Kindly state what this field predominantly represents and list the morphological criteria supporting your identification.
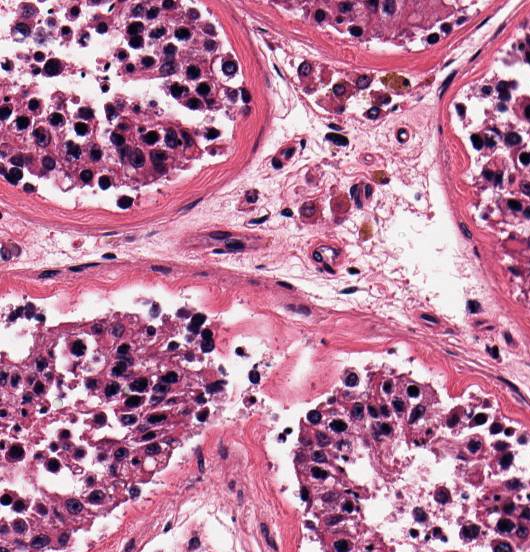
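What you see here is mostly seminiferous tubule. See how rounded tubules, cut across, fill the corners and edges, with loose, pale stroma running between them through the centre.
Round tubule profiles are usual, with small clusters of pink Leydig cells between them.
In the central stroma, polygonal cells with pink cytoplasm and round nuclei lie singly and in small groups.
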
